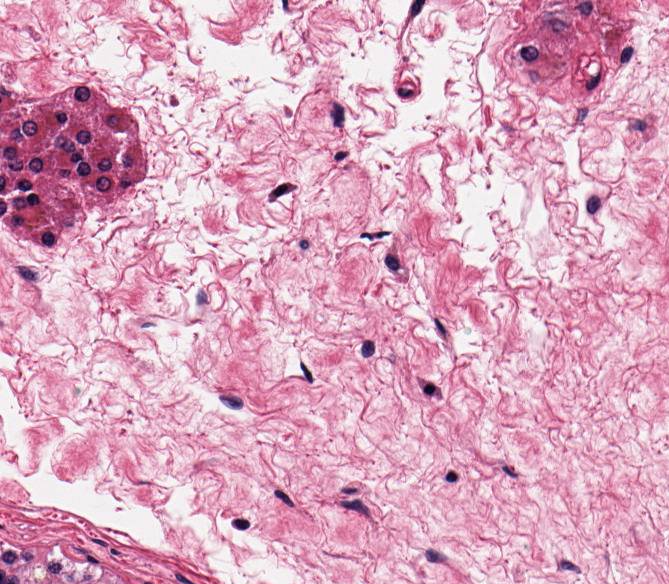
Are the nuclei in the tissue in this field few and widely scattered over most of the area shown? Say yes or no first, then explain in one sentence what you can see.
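Yes. Stromal nuclei are sparse and scattered singly, and most are small, dark and spindle-shaped or oval.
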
